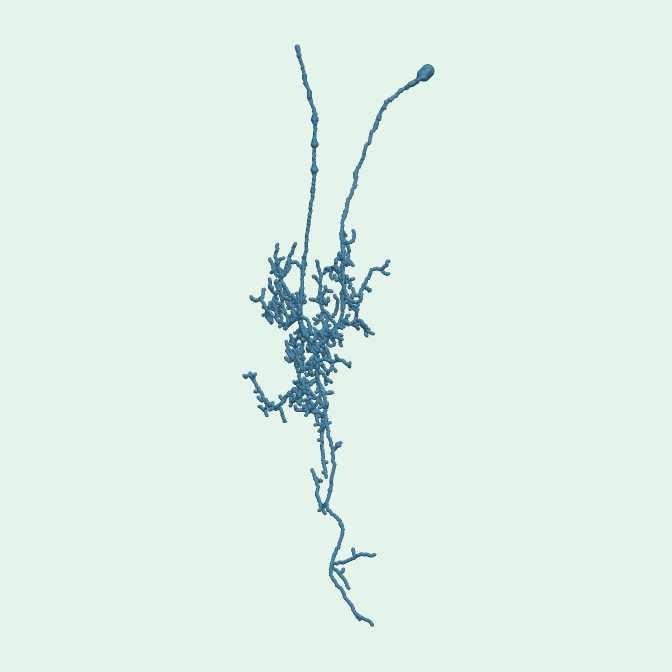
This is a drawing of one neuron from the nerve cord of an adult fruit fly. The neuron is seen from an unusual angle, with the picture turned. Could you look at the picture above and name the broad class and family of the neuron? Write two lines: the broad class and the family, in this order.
motor neuron of the nerve cord
hemilineage 03B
